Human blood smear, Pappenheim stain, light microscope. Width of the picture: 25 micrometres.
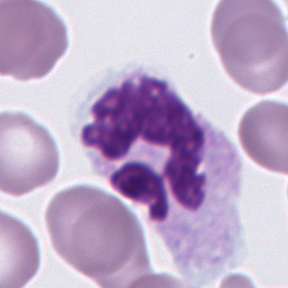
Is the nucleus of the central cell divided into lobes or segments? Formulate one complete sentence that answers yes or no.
Yes, the cell's nucleus is segmented into two or more lobes.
